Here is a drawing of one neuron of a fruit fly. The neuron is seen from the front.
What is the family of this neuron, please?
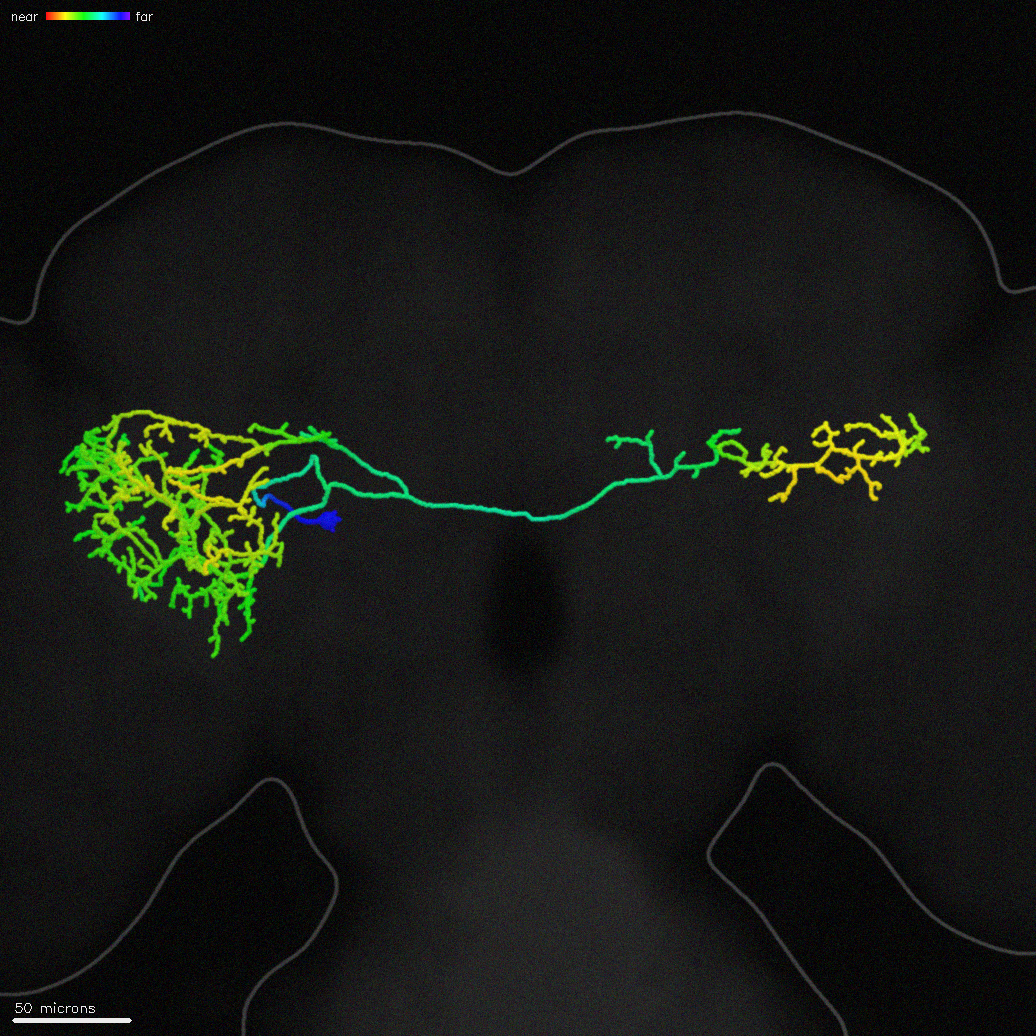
hemilineage VLPl&p2_posterior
